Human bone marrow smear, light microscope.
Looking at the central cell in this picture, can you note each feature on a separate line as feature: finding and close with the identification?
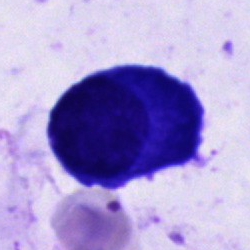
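Nucleus: so dark a blue-purple it looks nearly uniform
Cytoplasm colour: deep blue, only slightly lighter than the nucleus
Cytoplasm position: mostly on one side of the nucleus, not an even rim
Lower right edge: a few small ragged projections
Name: plasma cell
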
